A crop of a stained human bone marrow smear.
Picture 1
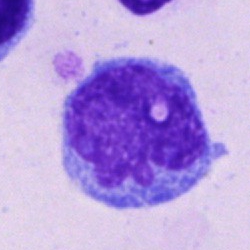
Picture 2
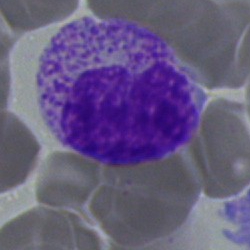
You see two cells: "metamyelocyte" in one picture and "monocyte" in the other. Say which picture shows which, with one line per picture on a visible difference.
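The cell in picture 1 is a monocyte. No distinct granules can be seen in the cytoplasm.
The cell in picture 2 is a metamyelocyte. The cytoplasm is studded with many coarse dark purple granules.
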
